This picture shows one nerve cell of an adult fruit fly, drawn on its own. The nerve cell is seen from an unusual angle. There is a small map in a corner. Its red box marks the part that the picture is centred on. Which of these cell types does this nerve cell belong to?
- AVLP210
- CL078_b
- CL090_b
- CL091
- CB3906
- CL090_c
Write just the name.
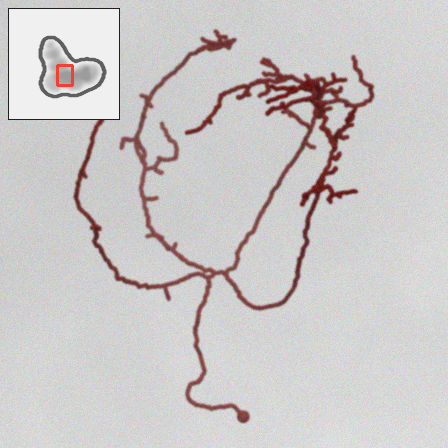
CL090_b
